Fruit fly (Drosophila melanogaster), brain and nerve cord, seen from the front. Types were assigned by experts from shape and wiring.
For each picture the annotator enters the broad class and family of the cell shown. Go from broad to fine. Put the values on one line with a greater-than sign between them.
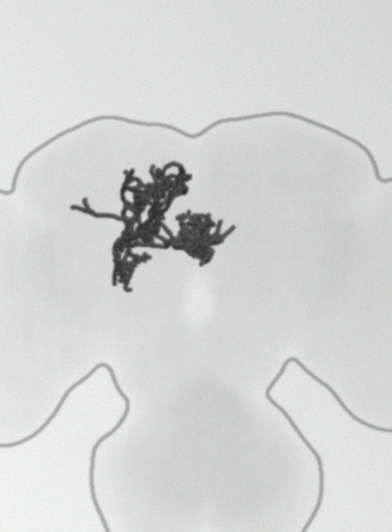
central-brain intrinsic neuron > class CX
